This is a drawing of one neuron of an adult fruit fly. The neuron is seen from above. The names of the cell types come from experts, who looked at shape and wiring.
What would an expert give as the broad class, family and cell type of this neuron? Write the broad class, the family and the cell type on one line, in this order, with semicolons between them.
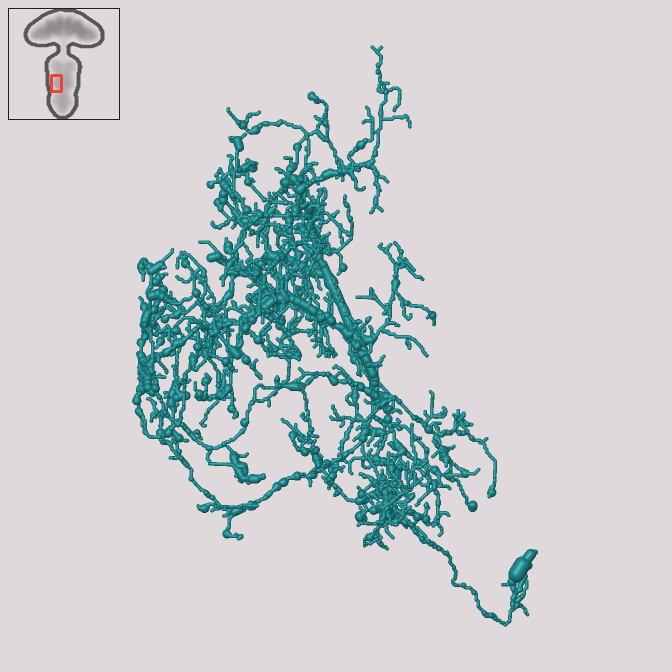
nerve-cord intrinsic neuron; hemilineage 03A; IN03A010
